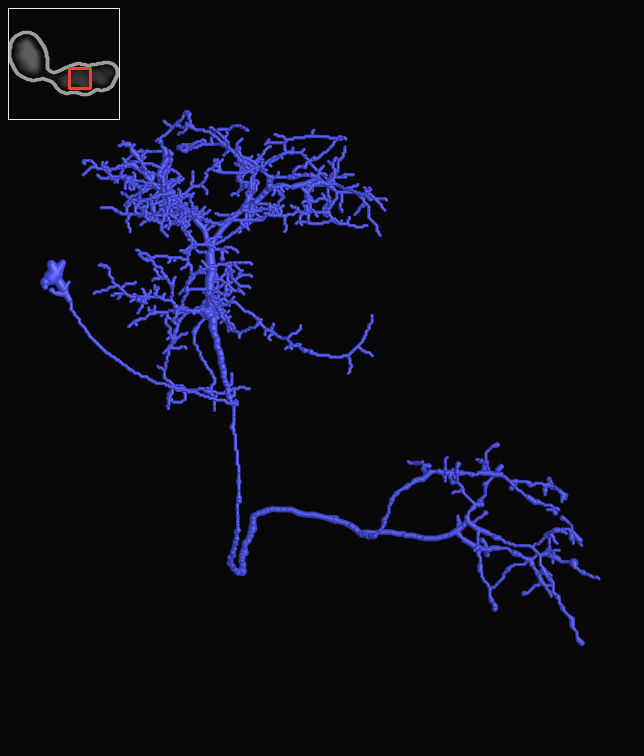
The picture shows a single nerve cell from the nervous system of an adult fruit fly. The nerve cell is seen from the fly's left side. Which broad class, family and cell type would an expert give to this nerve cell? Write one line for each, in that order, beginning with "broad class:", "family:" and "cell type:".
broad class: nerve-cord intrinsic neuron
family: hemilineage 01A
cell type: IN01A020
